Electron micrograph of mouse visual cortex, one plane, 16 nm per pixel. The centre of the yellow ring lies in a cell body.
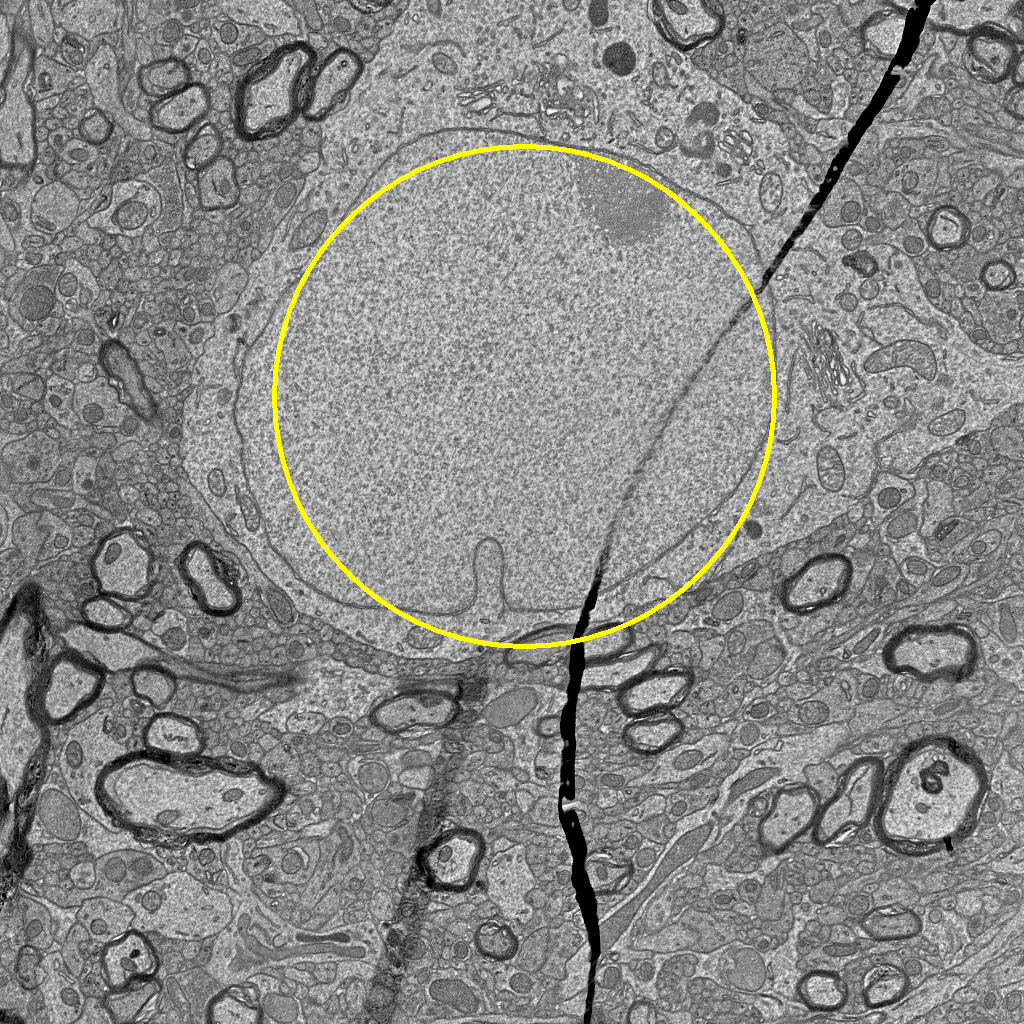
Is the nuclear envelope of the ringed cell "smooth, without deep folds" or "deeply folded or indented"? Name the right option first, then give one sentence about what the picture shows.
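Deeply folded or indented. The nuclear envelope has a single narrow finger-like infolding at the bottom of the nucleus.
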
